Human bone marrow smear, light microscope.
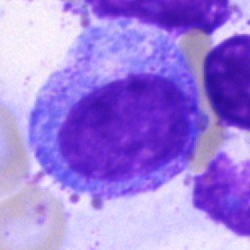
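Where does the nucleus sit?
Off-centre, towards the lower right, which leaves a wider band of cytoplasm at the upper left.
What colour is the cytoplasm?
Blue, with fine purple granules scattered through it.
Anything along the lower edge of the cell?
Small purple dots.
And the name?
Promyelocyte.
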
